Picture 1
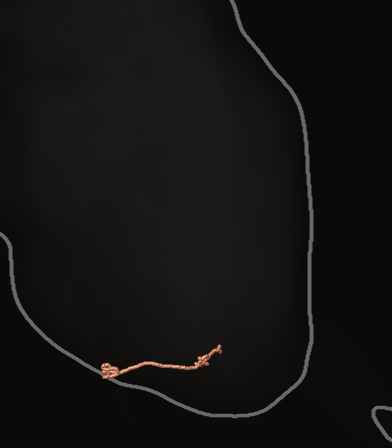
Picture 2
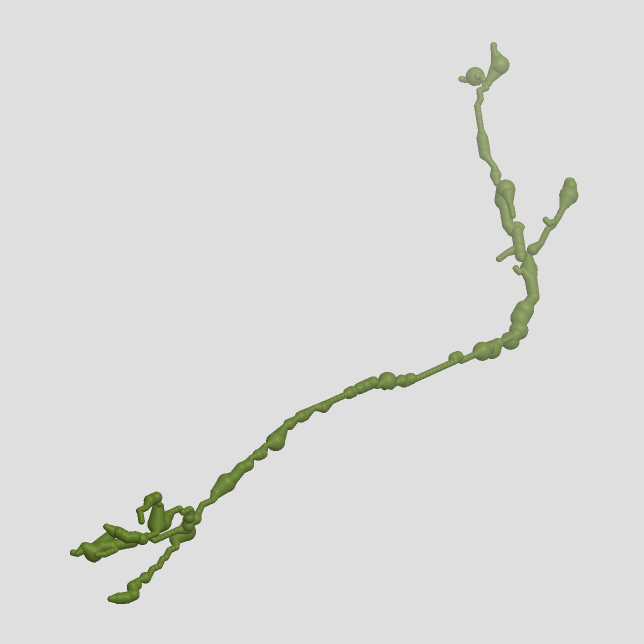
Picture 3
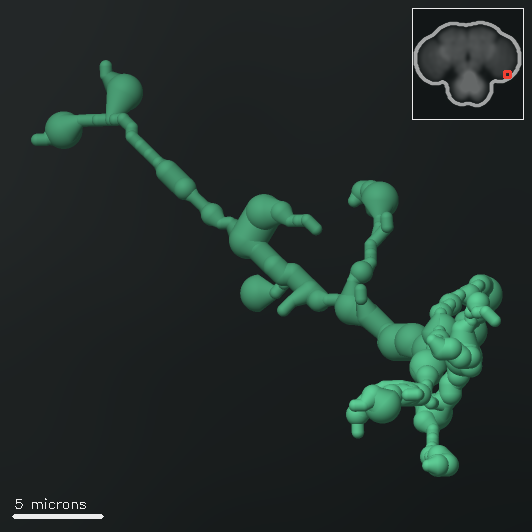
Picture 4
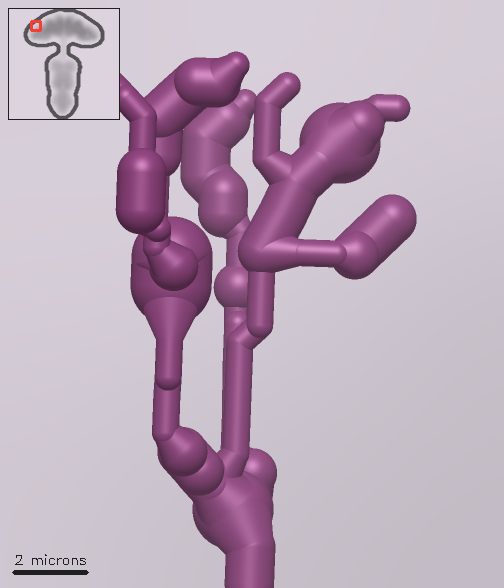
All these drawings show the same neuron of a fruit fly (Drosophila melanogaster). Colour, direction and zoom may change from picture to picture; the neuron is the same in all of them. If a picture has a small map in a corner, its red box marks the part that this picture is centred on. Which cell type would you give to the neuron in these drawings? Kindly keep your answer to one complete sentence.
It is L4 that this neuron is, by cell type.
